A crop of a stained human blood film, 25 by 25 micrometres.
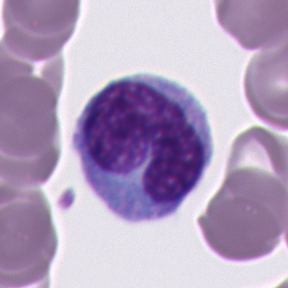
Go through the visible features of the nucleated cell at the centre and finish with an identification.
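Round, smooth outline on this one. Cut into the lower side of the nucleus is a deep notch, and the chromatin is dark purple and coarsely clumped. No distinct granules turn up in the cytoplasm. It's a monocyte.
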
